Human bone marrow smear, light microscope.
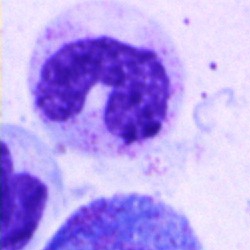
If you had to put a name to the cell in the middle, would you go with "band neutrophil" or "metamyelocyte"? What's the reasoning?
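This is a band neutrophil. Take your time with the nucleus: it is one curved band, bent into a horseshoe that opens downward, and no thin threads pinch it into separate lobes. Its chromatin is dark purple and coarsely clumped, and fine pink-purple granules lie scattered through the cytoplasm.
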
